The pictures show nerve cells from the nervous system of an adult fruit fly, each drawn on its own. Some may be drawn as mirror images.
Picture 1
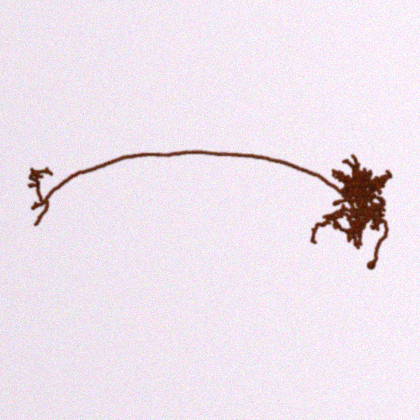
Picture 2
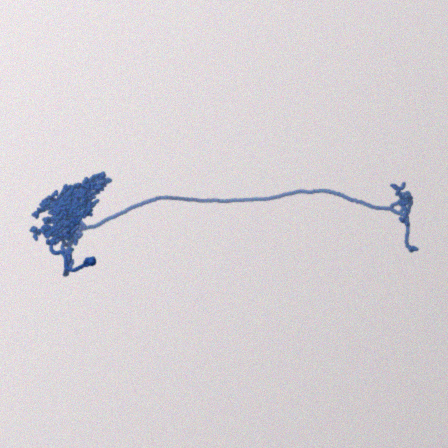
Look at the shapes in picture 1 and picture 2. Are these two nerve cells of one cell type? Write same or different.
different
